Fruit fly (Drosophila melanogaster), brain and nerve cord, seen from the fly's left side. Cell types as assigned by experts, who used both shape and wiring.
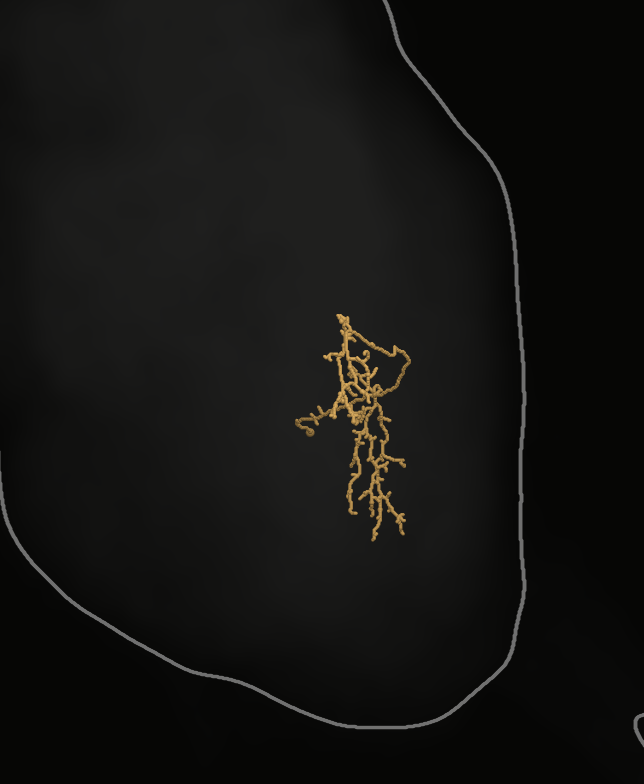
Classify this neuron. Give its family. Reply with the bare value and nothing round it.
Tm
